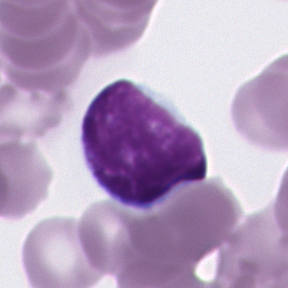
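Typical lymphocyte in a stained smear of human peripheral blood. Looking at the cytoplasm, there is very little of it, just a thin rim mostly along the upper right edge, and I can see no granules in it. The chromatin stains deep purple throughout the nucleus, and the outline stays smooth, with no surface projections.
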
